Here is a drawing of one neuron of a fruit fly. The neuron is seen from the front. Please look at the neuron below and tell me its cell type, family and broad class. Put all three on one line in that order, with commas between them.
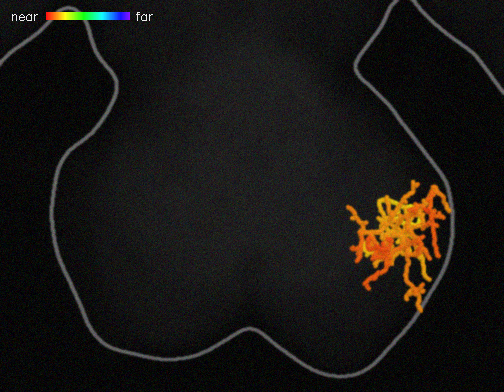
IN21A060, hemilineage 21A, nerve-cord intrinsic neuron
